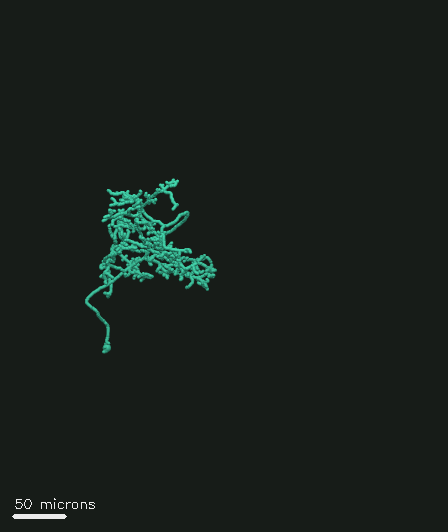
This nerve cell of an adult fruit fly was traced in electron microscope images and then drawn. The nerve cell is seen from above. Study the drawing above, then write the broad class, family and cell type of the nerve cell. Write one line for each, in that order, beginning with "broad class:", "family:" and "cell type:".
broad class: central-brain intrinsic neuron
family: hemilineage VLPl&p1_posterior
cell type: aIPg2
